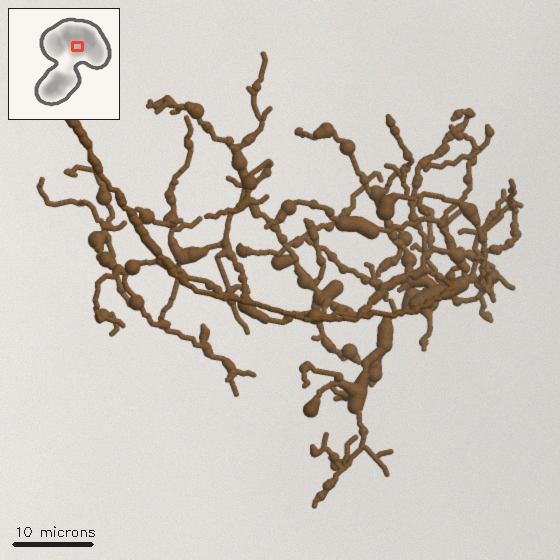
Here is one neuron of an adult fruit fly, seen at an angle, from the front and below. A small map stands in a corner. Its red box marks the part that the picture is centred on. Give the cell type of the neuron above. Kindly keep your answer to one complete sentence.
It is GNG604 that is the cell type of the neuron.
